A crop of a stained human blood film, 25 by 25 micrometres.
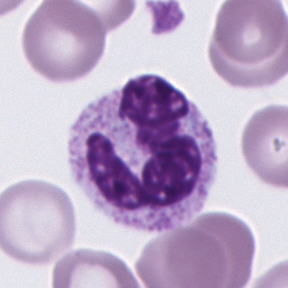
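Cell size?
About 13 micrometres across.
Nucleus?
Lobes joined by narrower parts; chromatin dark purple, coarsely clumped.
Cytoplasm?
Pale pinkish-lilac, filled with fine lilac granules.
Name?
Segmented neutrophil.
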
